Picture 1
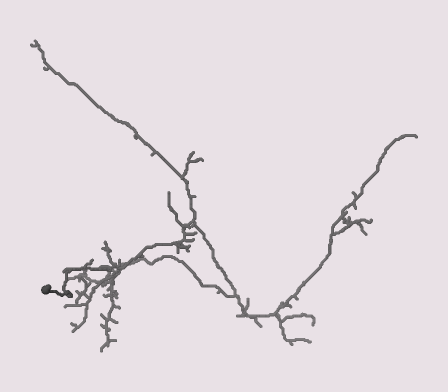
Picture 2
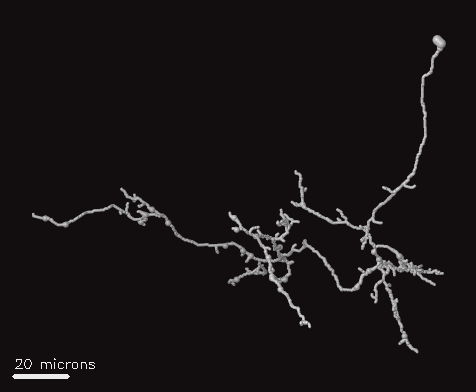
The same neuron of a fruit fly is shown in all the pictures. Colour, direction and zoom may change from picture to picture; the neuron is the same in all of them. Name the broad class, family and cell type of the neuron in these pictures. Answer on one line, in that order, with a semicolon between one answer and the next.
central-brain intrinsic neuron; hemilineage CLp1; CL172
